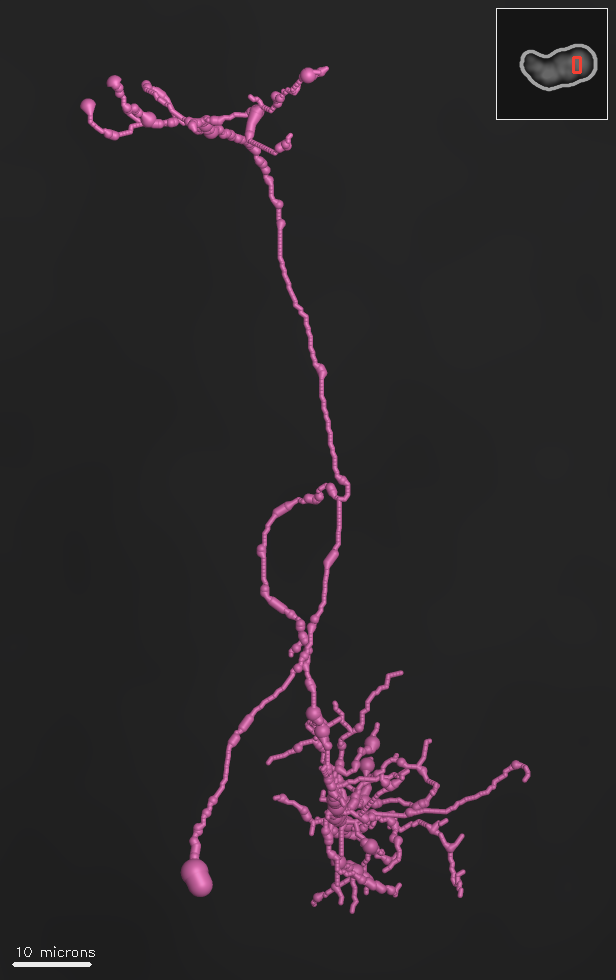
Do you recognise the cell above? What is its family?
LC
